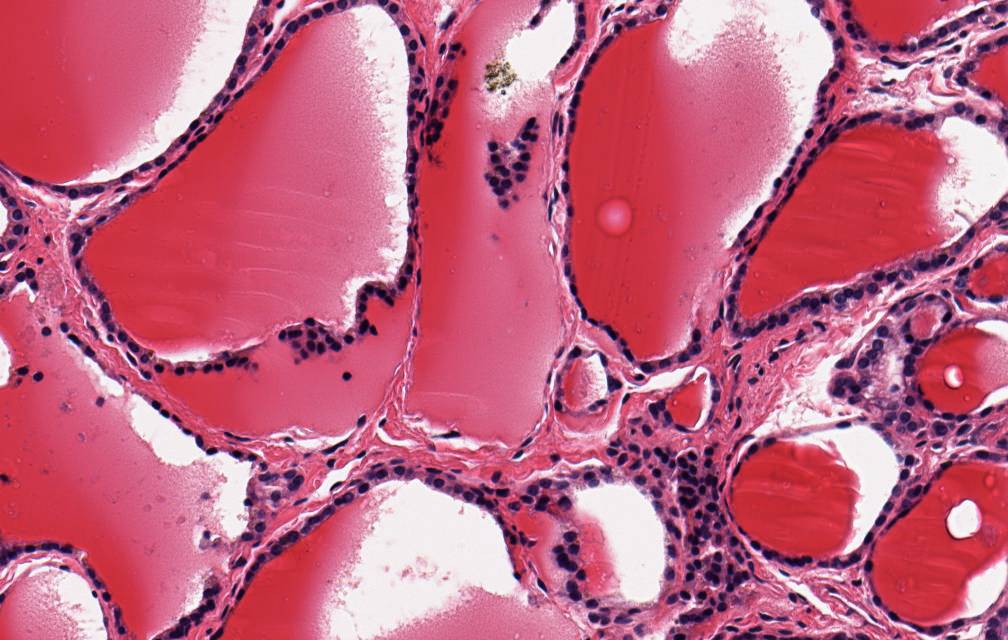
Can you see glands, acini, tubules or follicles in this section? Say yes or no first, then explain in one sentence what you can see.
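Yes. The field is made up of closed follicles, with the largest at the left and centre and smaller ones grouped at the lower right.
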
